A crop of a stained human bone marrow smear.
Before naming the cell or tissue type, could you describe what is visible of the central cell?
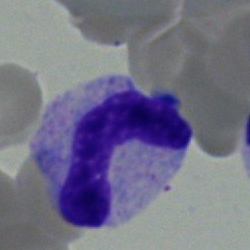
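A smooth edge bounds a roughly round outline. Chromatin is dense and dark purple throughout the nucleus. Plentiful pale lilac cytoplasm fills the space inside the bend of the nucleus and holds fine, scattered pinkish-violet granules. The cell is a band neutrophil.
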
